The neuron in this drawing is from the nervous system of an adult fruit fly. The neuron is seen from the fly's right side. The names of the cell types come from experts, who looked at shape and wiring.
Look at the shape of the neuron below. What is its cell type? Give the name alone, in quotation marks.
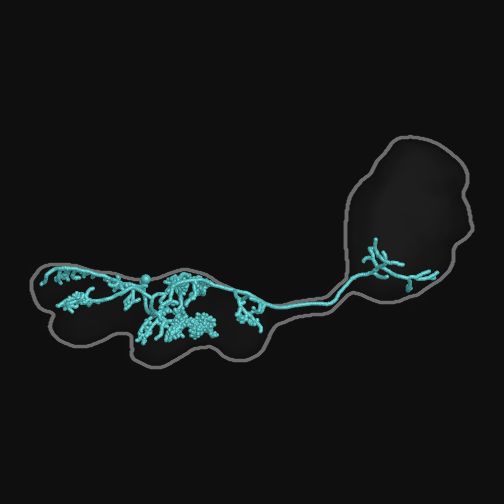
"AN19B001"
